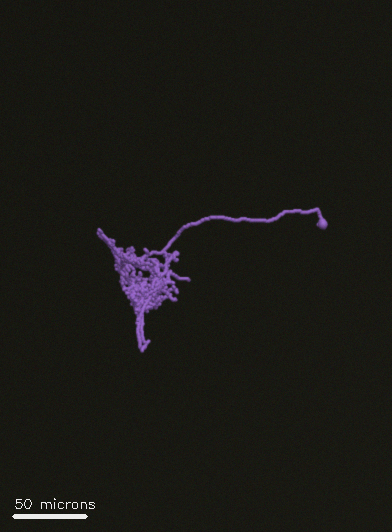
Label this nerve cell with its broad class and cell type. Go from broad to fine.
central-brain intrinsic neuron; LAL173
